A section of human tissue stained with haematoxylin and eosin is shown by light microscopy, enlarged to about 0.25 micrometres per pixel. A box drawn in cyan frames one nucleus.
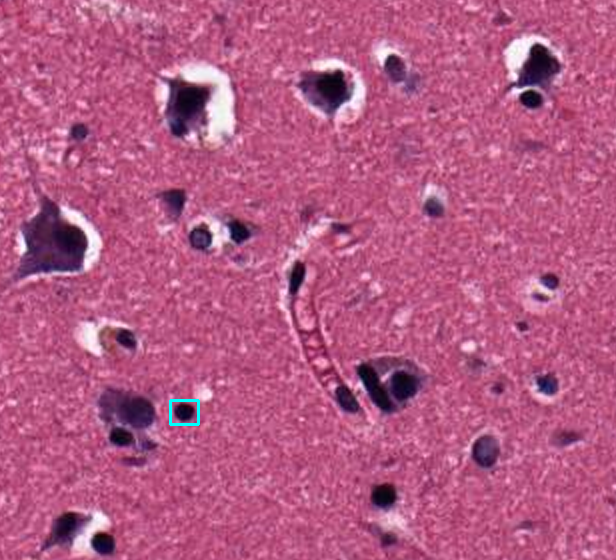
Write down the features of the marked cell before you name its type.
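The nucleus is round, with a smooth, sharply defined edge. The nucleus is evenly and densely dark throughout, with no internal detail visible. No distinct rim of cytoplasm can be made out; the nucleus sits directly in the pink, finely granular background. It lies alone in the background tissue, just to the right of a small cluster of cells with purple cytoplasm. A small clear pale spot lies just above and to the right of it. This is an oligodendrocyte.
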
